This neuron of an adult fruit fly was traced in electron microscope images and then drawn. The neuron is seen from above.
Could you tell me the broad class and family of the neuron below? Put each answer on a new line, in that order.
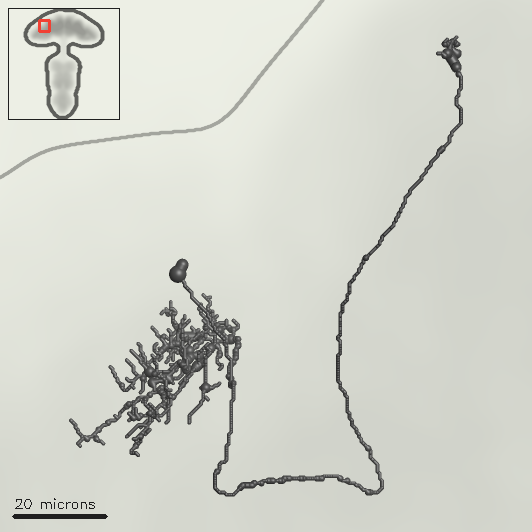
visual projection neuron
MeTu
